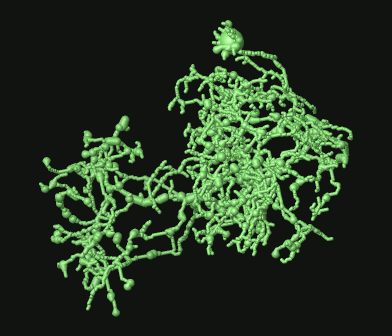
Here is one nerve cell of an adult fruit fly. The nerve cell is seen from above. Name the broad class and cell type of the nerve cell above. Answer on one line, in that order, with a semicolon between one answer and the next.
nerve-cord intrinsic neuron; INXXX228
